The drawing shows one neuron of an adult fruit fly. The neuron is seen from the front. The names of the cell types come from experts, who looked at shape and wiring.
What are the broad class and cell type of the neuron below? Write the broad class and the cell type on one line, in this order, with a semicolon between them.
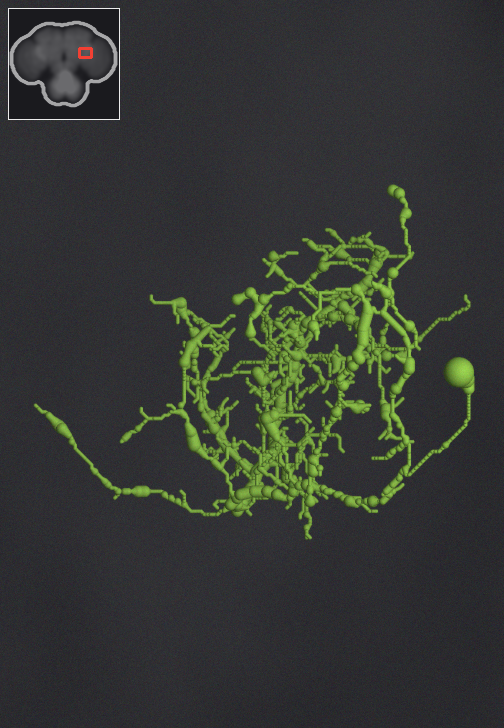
central-brain intrinsic neuron; PVLP085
